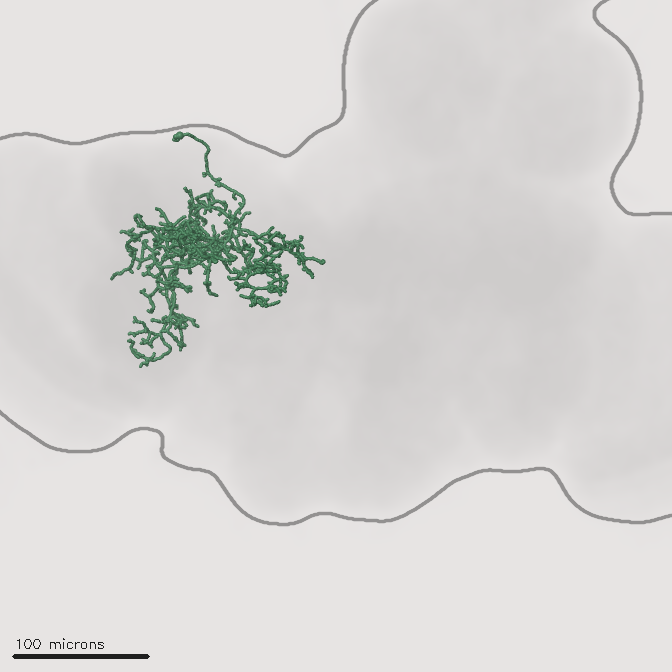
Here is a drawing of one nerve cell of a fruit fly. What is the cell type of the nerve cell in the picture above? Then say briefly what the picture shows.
Its cell type is SMP418. This is a central-brain intrinsic neuron. Its cell body lies at the upper left of the picture. By the scale bar it is about 170 microns tall in this view.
